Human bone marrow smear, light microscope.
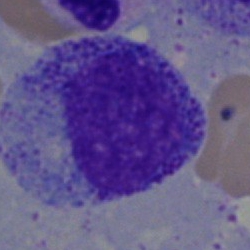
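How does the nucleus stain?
Deep purple, with a mottled texture and scattered paler spots.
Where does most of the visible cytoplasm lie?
On the left side of the cell, where it is pale blue-grey.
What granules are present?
Many coarse dark purple ones in the cytoplasm, also over the nucleus and crowded along the upper and right edges.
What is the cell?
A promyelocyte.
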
